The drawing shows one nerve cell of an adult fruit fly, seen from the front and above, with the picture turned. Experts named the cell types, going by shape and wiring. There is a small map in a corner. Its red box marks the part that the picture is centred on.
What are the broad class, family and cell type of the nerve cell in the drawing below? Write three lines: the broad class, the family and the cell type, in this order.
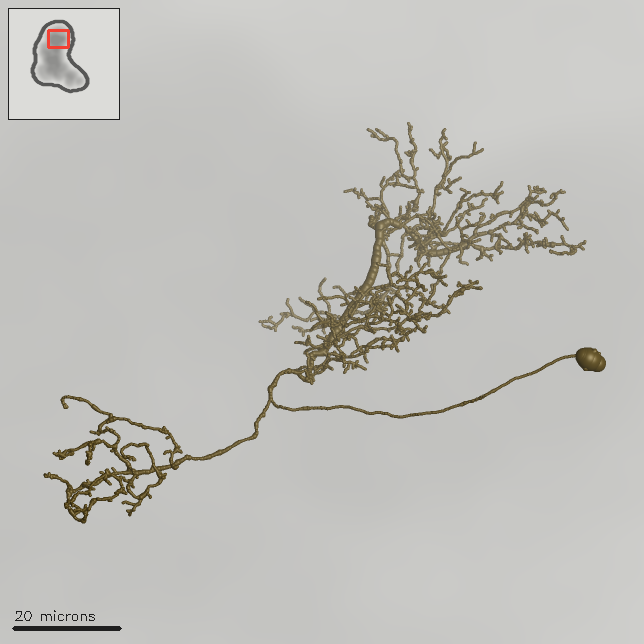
visual projection neuron
hemilineage VPNd1
LPLC2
